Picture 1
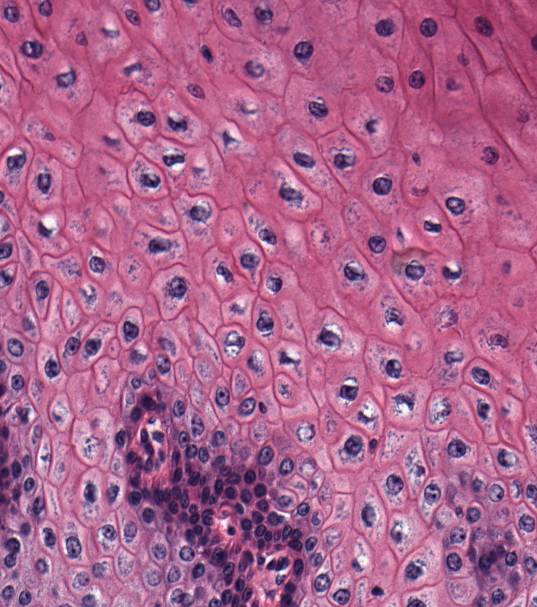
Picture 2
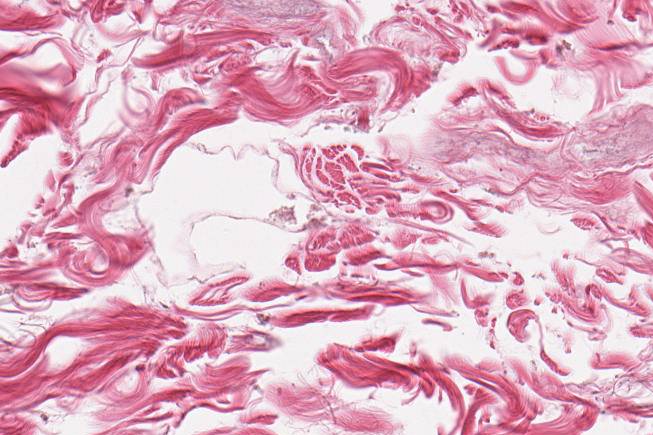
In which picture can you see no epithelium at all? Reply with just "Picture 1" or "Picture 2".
Picture 2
